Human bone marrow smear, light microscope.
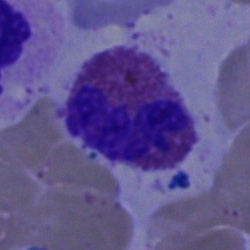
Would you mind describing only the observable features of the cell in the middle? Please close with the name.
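Down in the lower half of the cell sit the nuclear lobes, their chromatin dark blue and coarsely clumped, with no nucleoli you can see in them. Coarse reddish-purple granules pack the cytoplasm. So this one is an eosinophil.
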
